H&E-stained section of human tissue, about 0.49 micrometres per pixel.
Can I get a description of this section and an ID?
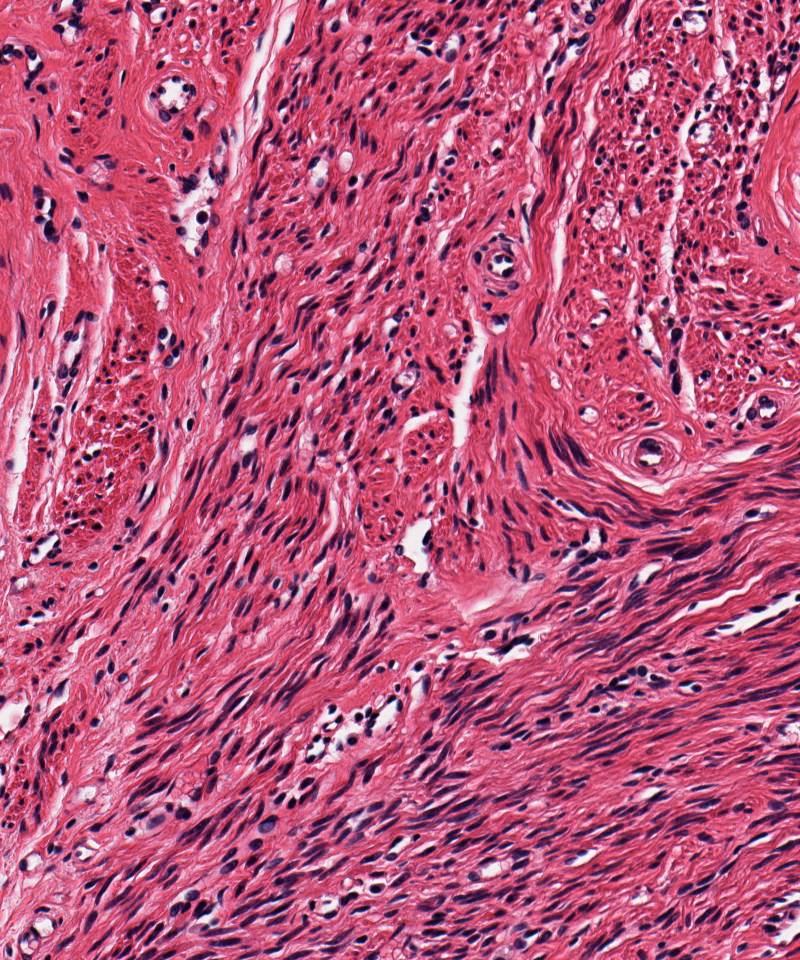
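First, the overall pattern: spindle cells in interlacing fascicles, packed most densely in the lower half. Second, the nuclei in that lower half: elongated, darkly stained and lying parallel to the run of the fascicles. Third, the upper half: small vessels with thick, concentric pink walls and narrow lumens. Fourth, fat: no fat cells are seen in the field. The tissue is uterus other than the cervix.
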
